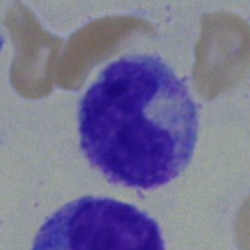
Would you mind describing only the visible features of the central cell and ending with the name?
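Start with the outline: round, with a slightly fuzzy edge. The chromatin is dark purple and coarse, with darker clumps. Scant, pale cytoplasm shows best inside the nuclear indentation, and fine purplish granules are scattered in it near the right edge. We call this cell a metamyelocyte.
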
